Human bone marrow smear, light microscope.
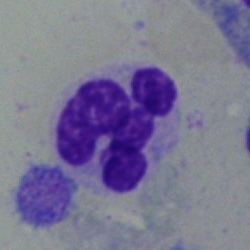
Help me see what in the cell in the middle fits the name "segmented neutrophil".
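In the picture, the segmented neutrophil has dark purple chromatin, coarsely clumped with paler patches, and no nucleoli can be seen in any of its lobes. Its outline is roughly round and faint.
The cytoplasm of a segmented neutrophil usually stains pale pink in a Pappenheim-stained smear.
Here, by contrast, the cytoplasm is pale greyish-lavender.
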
